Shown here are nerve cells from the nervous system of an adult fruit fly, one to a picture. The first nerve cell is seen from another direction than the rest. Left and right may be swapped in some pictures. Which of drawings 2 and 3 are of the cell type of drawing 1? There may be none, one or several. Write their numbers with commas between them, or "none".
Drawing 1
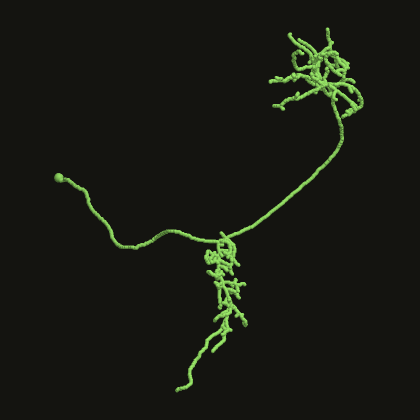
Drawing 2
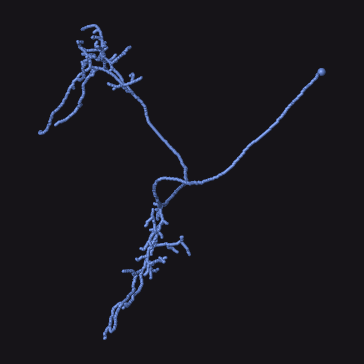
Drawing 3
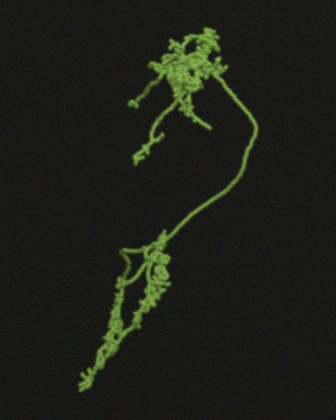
2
